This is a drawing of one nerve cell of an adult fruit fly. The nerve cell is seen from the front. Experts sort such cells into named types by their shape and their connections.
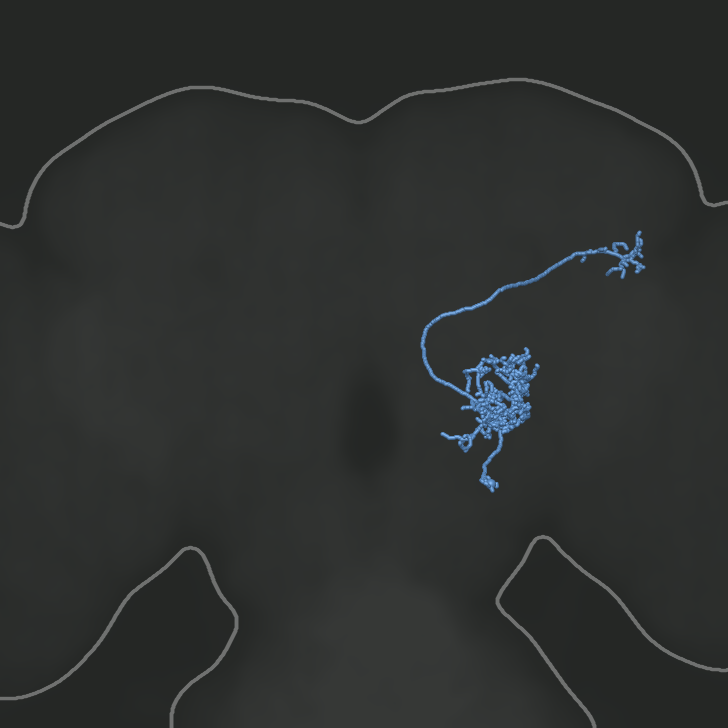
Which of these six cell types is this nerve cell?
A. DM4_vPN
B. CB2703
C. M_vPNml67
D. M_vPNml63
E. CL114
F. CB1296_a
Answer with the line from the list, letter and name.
D. M_vPNml63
